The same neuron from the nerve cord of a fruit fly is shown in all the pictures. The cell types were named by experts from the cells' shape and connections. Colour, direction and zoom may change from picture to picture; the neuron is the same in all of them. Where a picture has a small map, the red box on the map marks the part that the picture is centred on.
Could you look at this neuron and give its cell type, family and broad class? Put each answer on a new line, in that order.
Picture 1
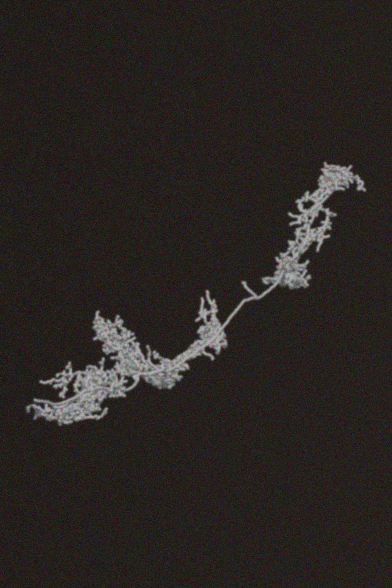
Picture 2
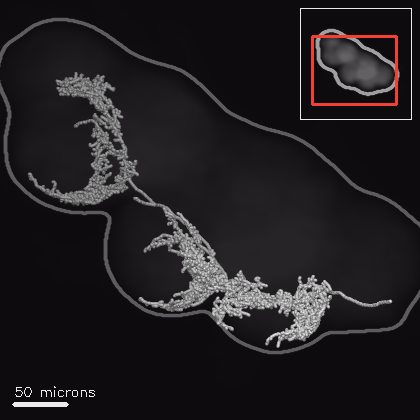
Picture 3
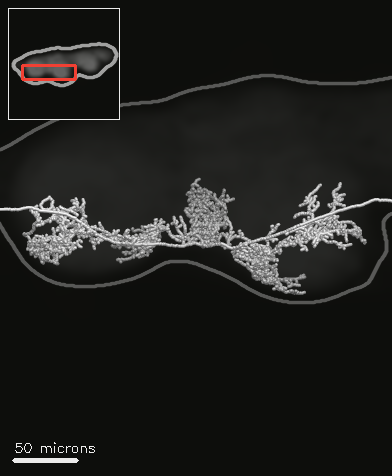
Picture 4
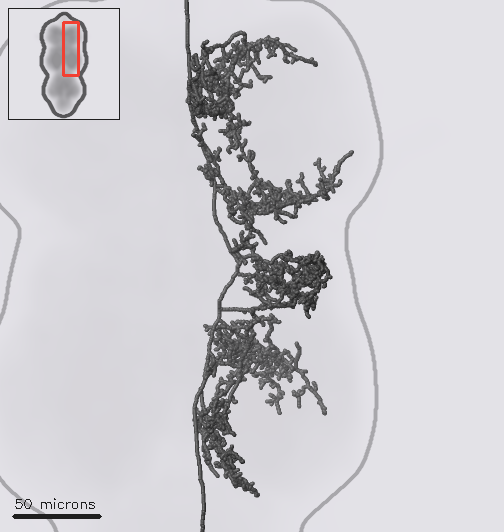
DNge104
hemilineage MX3
descending neuron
